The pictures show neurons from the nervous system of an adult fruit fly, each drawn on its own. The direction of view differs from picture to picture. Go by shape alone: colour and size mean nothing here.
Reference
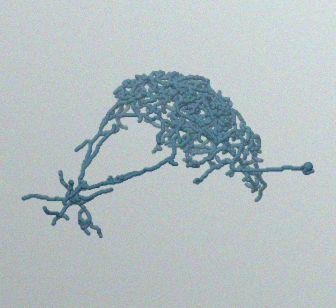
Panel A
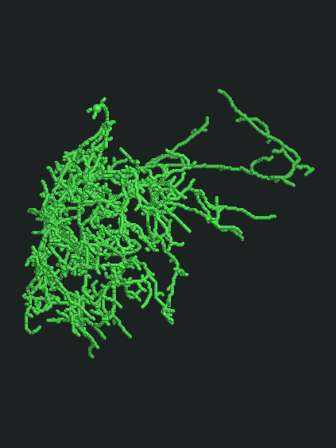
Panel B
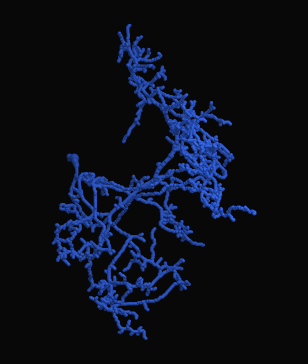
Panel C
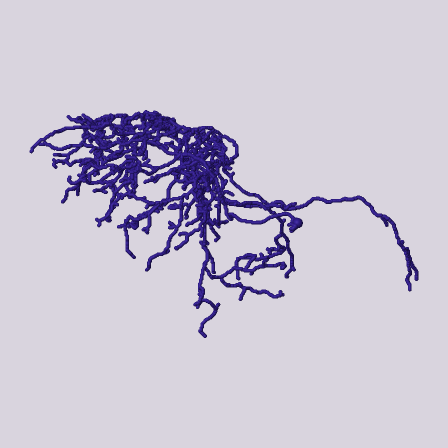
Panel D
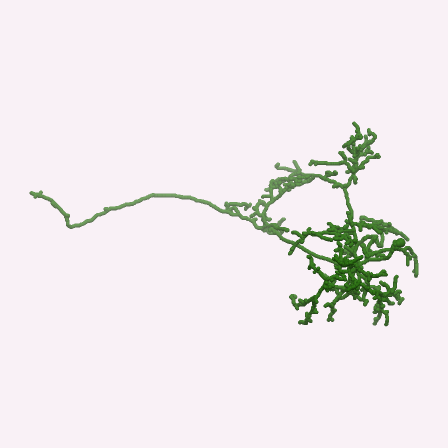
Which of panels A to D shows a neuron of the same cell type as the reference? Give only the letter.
C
